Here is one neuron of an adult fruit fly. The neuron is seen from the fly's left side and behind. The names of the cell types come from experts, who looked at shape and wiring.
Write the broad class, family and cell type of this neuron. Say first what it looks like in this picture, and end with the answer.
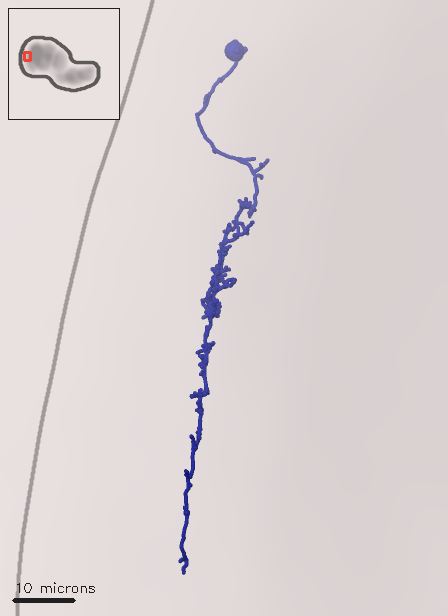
By the scale bar it is about 90 microns tall in this view. In this view it is more than twice as tall as it is wide. Its broad class is optic-lobe intrinsic neuron. The family is Dm. Its cell type is Dm3a.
